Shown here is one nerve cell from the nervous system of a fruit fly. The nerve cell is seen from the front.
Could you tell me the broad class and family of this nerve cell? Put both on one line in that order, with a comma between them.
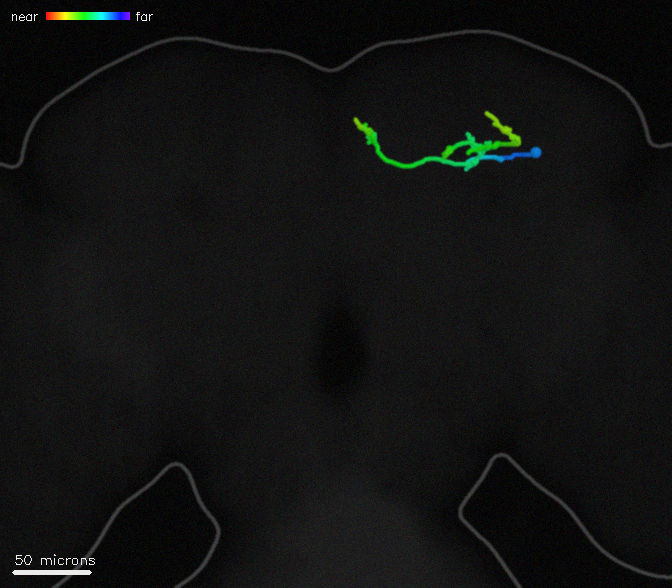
central-brain intrinsic neuron, hemilineage CLp2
